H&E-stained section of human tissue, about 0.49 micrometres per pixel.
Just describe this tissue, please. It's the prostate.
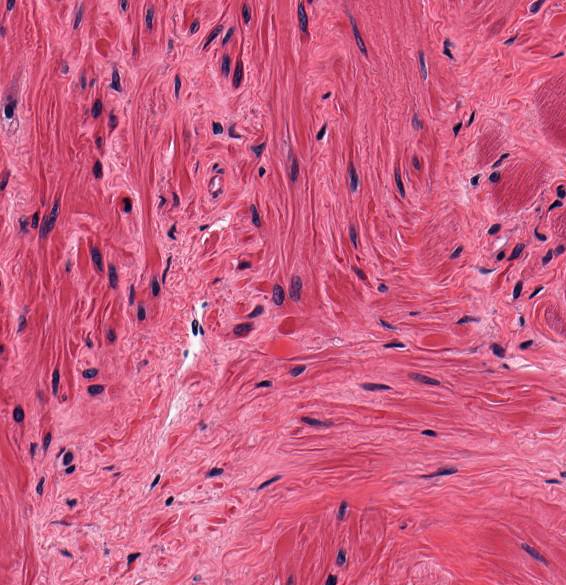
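Pink fibrous bundles run mostly vertically in the upper half and mostly horizontally in the lower half. Dark purple, elongated, spindle-shaped nuclei lie along the fibres. Between bundles, most clearly at lower left, the fibres are loose, wavy and pale pink. No epithelium or glands are present anywhere.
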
